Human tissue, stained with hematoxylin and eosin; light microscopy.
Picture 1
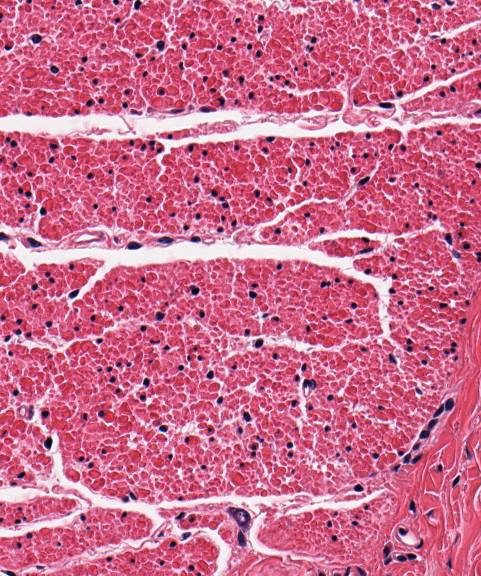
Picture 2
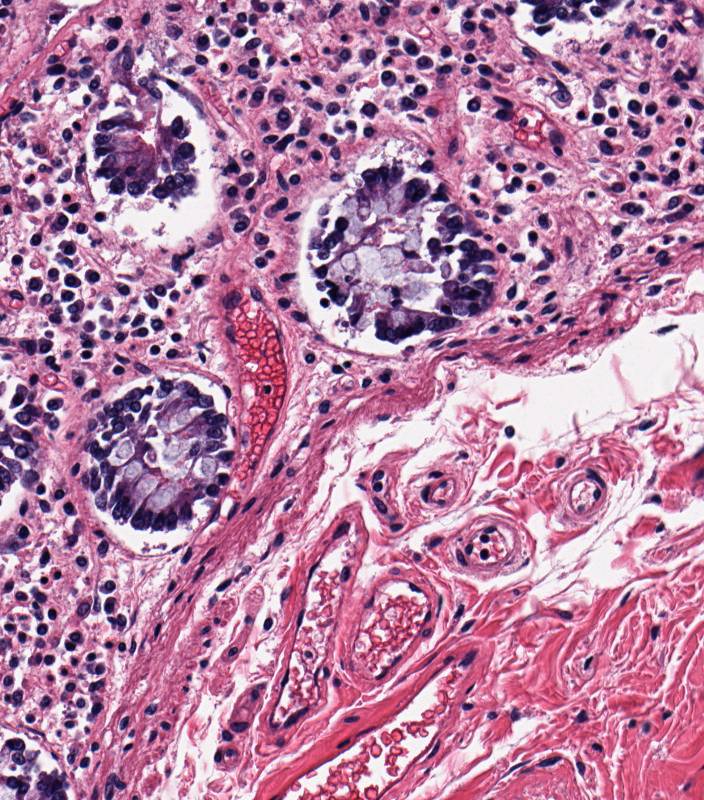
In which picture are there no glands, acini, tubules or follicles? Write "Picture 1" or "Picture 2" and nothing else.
Picture 1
